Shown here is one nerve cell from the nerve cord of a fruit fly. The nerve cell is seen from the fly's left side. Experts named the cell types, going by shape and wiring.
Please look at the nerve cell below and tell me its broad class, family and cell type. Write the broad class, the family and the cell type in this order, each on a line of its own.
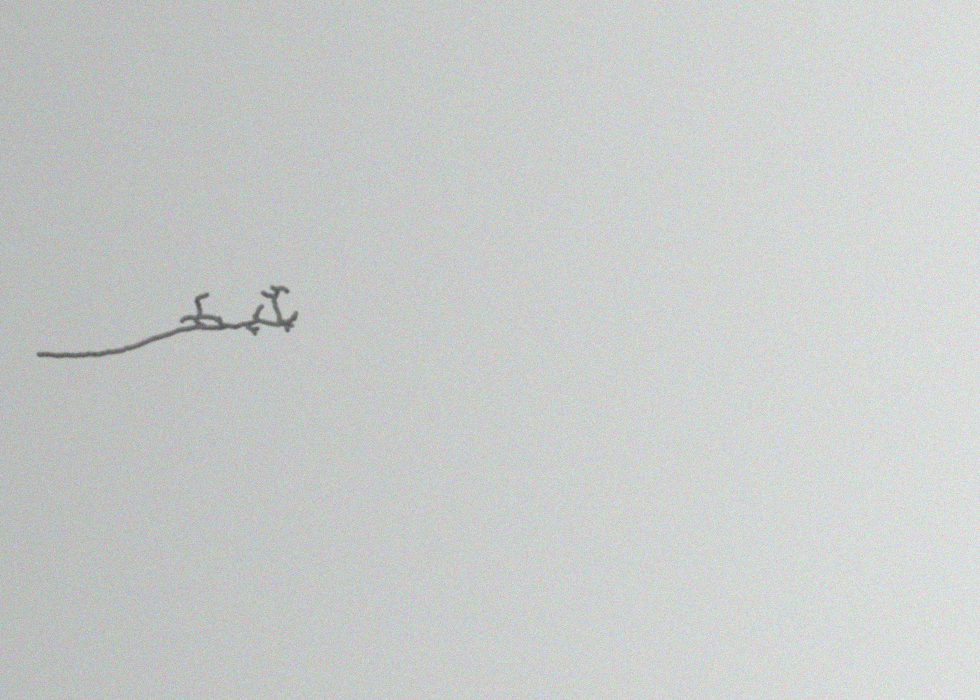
descending neuron
hemilineage MX3
DNg46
